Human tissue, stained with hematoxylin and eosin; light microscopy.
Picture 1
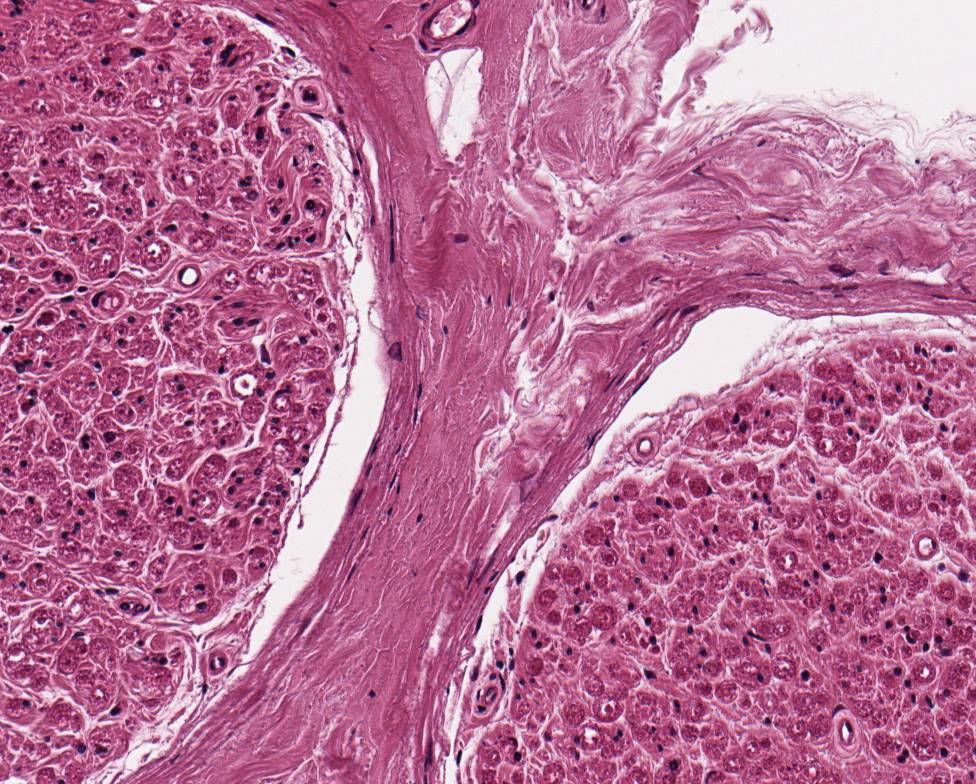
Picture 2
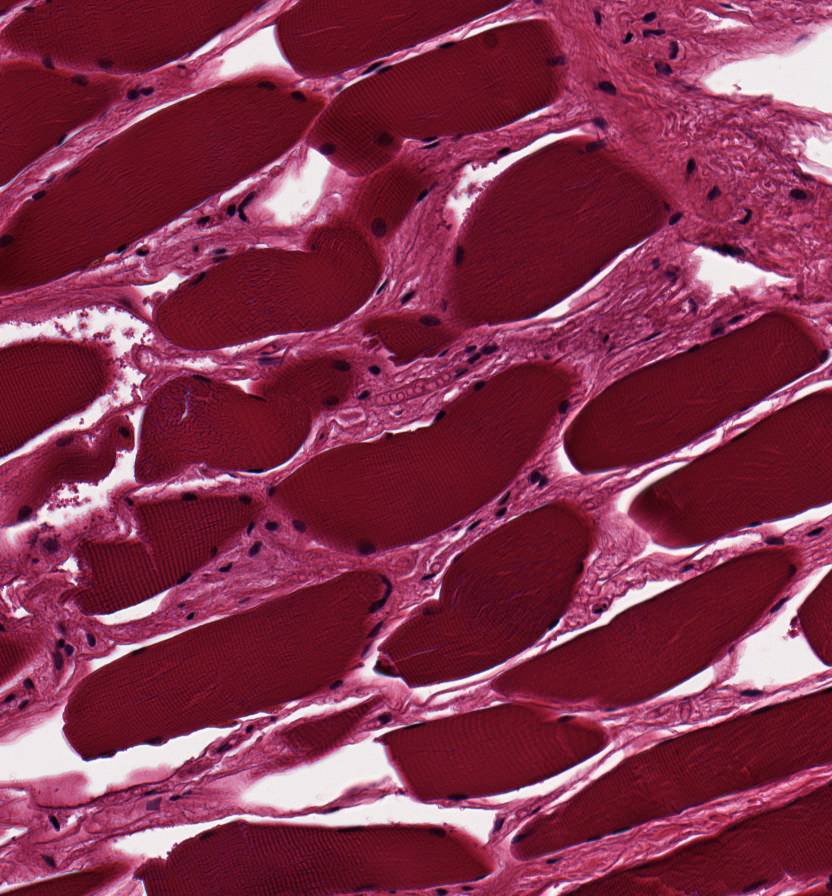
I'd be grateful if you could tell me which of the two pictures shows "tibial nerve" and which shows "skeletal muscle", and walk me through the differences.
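Picture 1 shows tibial nerve and picture 2 shows skeletal muscle. In picture 1, two large rounded bundles at left and lower right are separated by a band of dense, wavy pink collagen with sparse thin elongated nuclei. Each bundle is edged by a thin compact layer of flattened cells and fibres following its outline, and a few small vessels with round open lumens lie within the bundles. Picture 2 instead consists of muscle fibres whose cytoplasm stains deep dark red and shows fine transverse cross-striations. Their nuclei are flattened, dark and placed at the fibre edges. A larger patch of wavy connective tissue occupies its upper right corner.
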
